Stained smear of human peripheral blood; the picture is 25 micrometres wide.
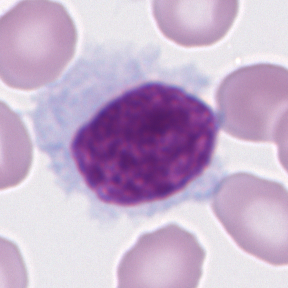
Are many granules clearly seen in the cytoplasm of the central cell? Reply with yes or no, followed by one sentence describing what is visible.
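No. The cytoplasm shows no visible granules.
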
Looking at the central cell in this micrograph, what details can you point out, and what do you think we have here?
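Notice how the cytoplasm, a pale greyish-blue, is broadest on the left side of the nucleus. It holds no clear vacuoles. Inside the nucleus, take your time: no nucleolus is clearly visible. Put together, this is a hairy cell.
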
